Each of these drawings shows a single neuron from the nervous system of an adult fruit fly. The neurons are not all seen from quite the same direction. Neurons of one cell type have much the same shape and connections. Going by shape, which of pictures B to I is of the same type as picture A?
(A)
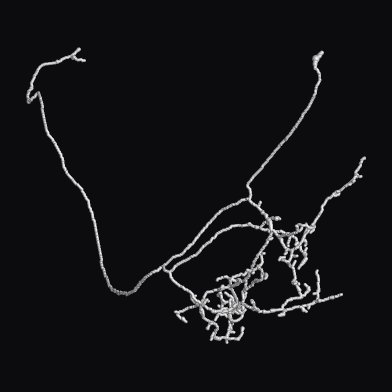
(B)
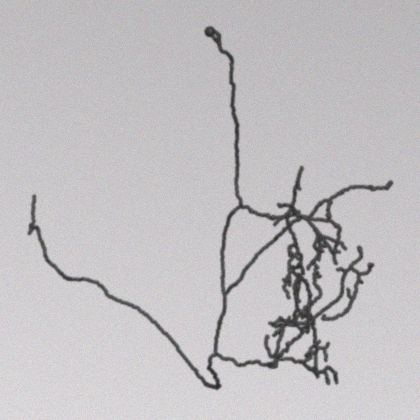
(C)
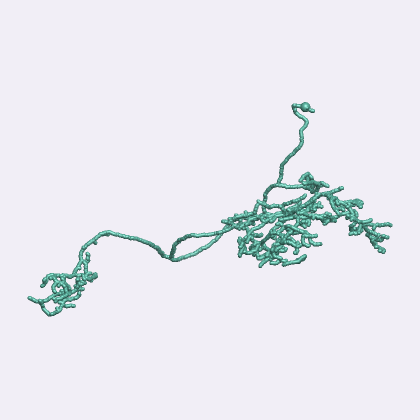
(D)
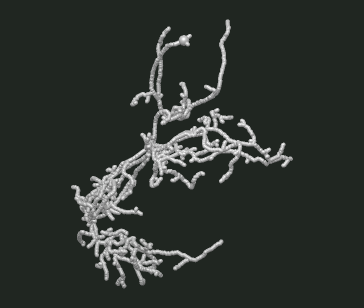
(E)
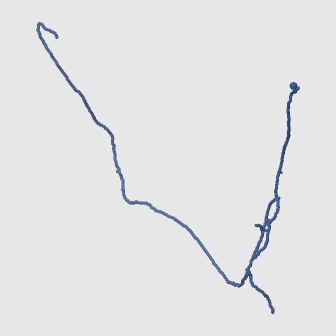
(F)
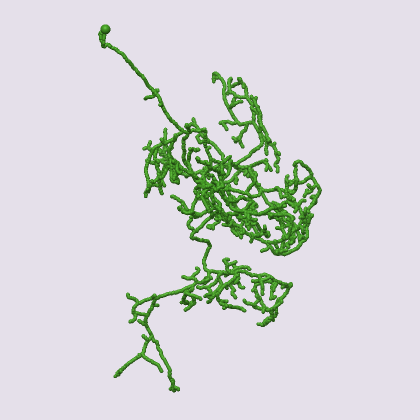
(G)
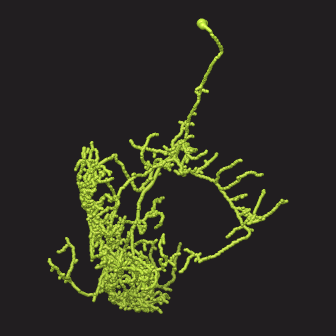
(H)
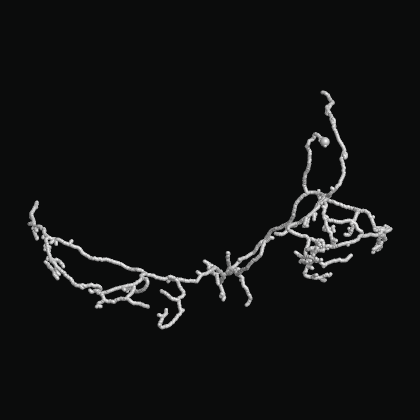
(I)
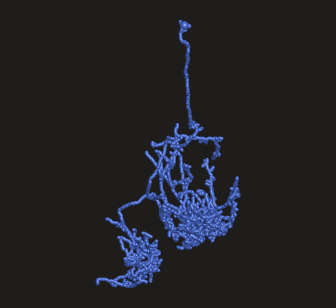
Picture B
